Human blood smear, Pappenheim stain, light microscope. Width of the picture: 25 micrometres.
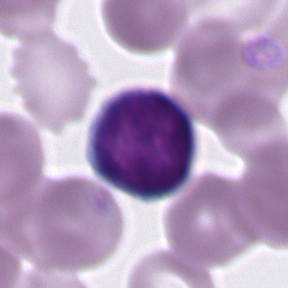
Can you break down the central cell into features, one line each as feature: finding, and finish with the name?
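Outline: smooth and round
Nucleus: round, about 9 micrometres across, filling almost the whole cell
Cytoplasm: very thin pale blue rim, best seen along the left edge
Surface: no projections
Name: typical lymphocyte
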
